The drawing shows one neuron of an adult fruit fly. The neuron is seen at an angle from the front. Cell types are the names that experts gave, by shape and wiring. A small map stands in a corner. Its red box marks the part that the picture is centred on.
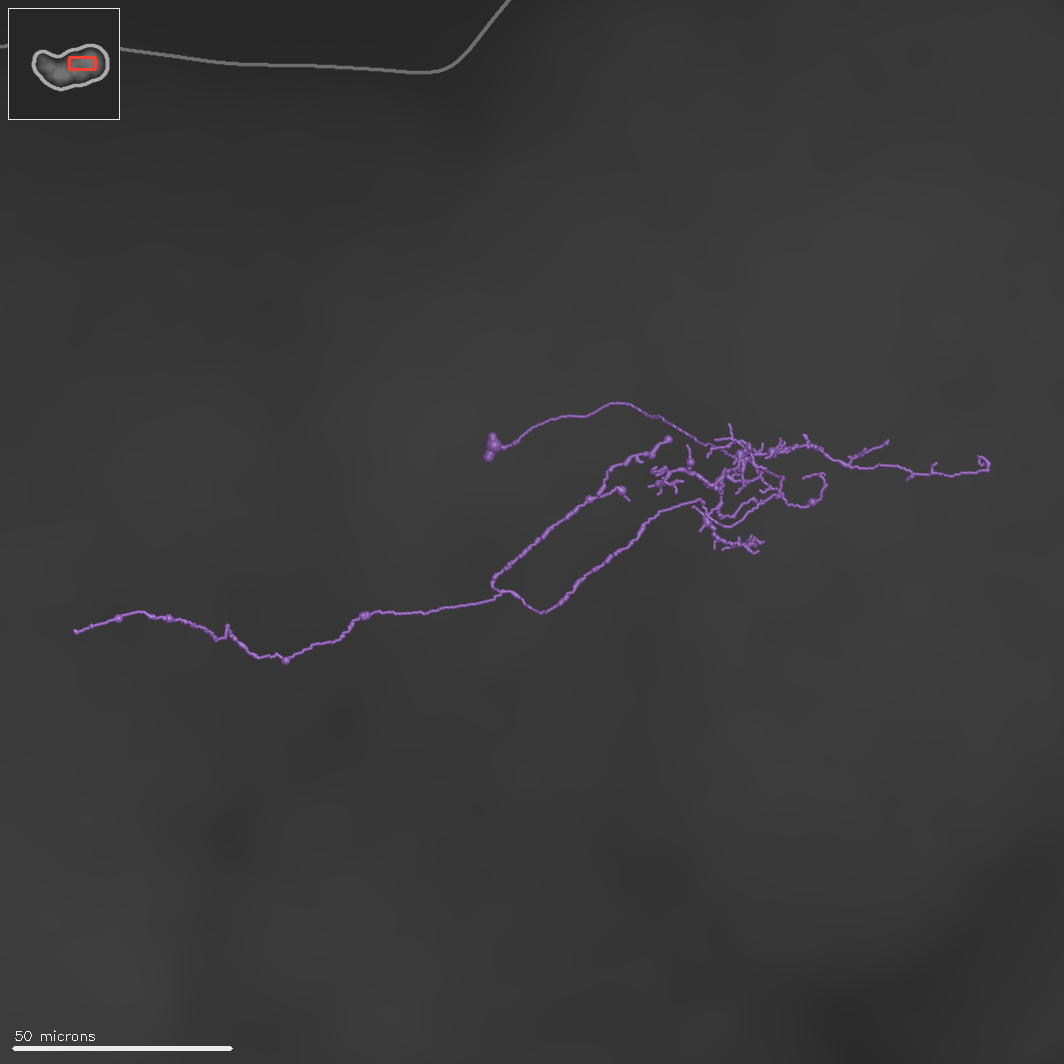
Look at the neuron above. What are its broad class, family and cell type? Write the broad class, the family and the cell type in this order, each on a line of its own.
central-brain intrinsic neuron
hemilineage VLPl&p2_posterior
PLP165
